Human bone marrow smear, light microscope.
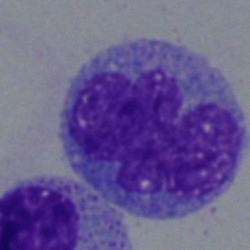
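Monocyte in a stained human bone marrow smear, the cell in the middle. Follow its outline and you'll find it smooth and round, free of any projections or blebs. Now look inside: the cytoplasm is pale greyish-blue, with fine purple granules scattered through it.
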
